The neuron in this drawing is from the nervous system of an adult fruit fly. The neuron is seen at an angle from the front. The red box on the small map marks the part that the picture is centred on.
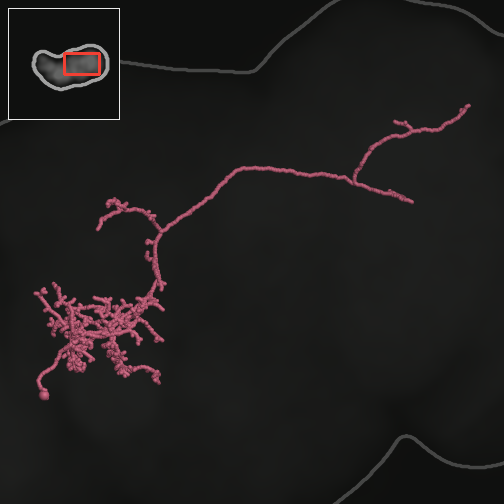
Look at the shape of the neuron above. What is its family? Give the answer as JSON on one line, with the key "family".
{"family": "hemilineage VLPl2_medial"}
